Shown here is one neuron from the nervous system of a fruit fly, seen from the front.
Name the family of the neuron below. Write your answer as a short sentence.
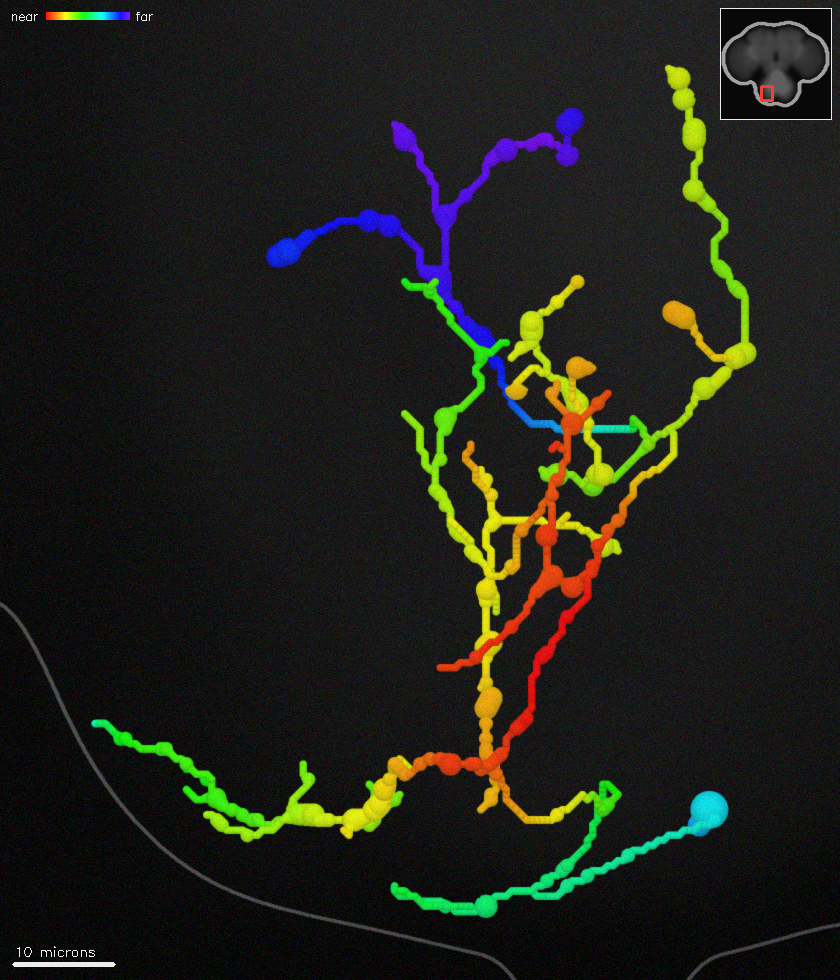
The family is hemilineage 01B.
